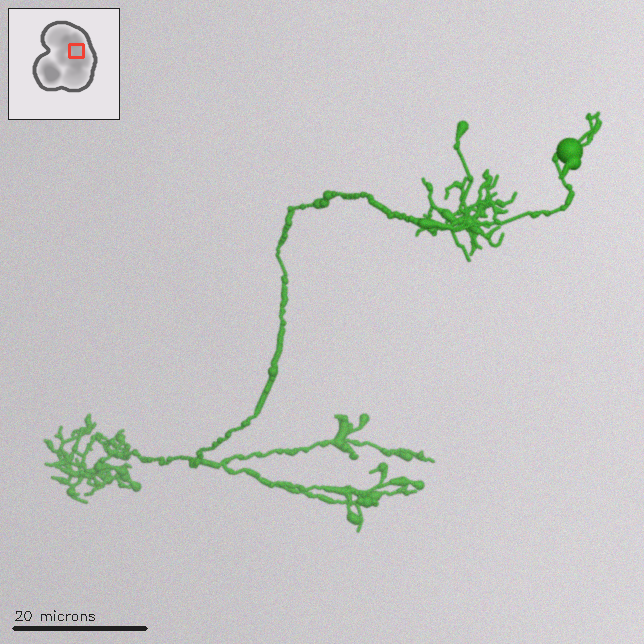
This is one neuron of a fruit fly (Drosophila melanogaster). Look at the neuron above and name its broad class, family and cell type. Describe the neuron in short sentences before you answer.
The cell body can be seen at the upper right of the picture. From left to right in the picture it spans about 85 microns. Dozens of branch ends can be seen. Its broad class is central-brain intrinsic neuron. The name of its family is class CX. It is of cell type PFNd.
